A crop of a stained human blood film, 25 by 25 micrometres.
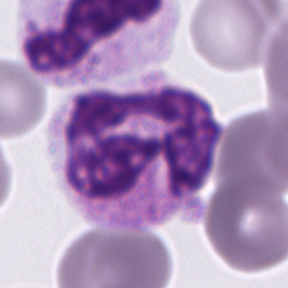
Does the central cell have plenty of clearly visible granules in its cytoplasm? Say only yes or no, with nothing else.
Yes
